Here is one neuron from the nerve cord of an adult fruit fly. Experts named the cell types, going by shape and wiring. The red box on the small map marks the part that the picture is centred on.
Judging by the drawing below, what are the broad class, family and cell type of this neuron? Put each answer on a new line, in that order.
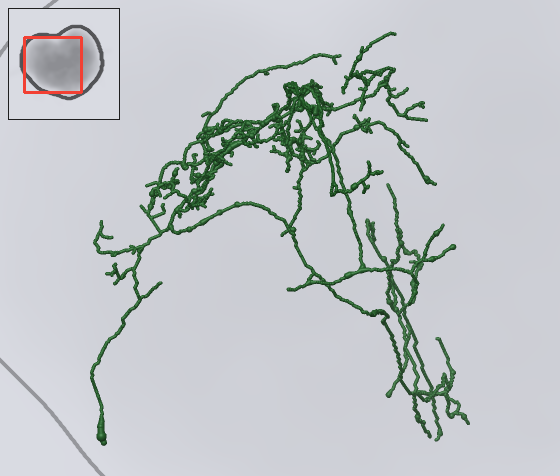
nerve-cord intrinsic neuron
hemilineage 17A
IN17A087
